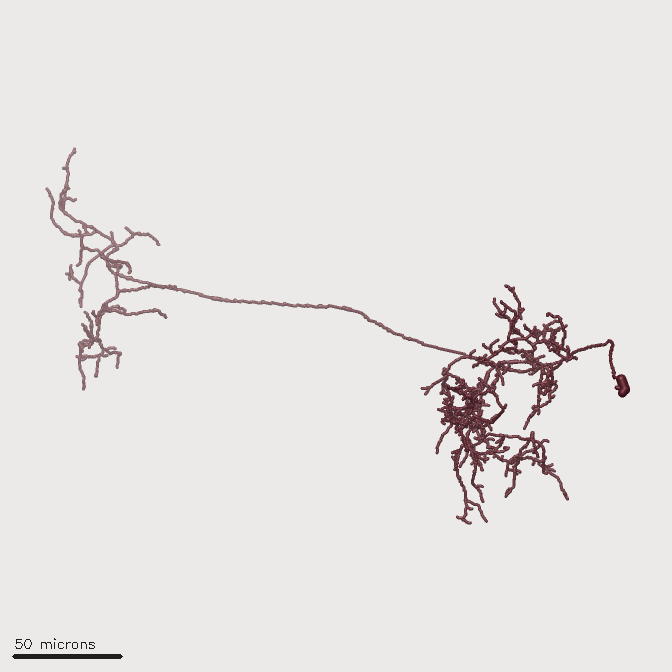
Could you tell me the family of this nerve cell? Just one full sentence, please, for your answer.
Family hemilineage VLPl2_posterior includes the nerve cell shown here.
